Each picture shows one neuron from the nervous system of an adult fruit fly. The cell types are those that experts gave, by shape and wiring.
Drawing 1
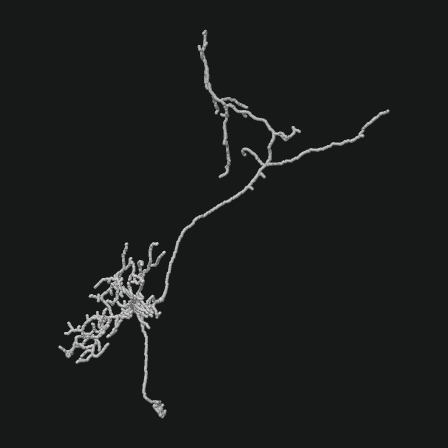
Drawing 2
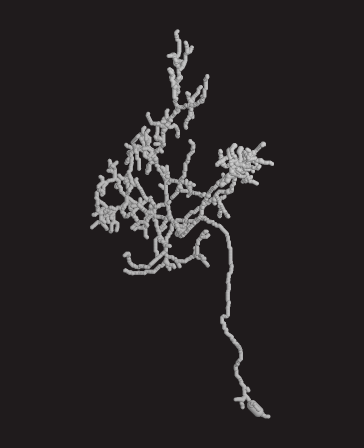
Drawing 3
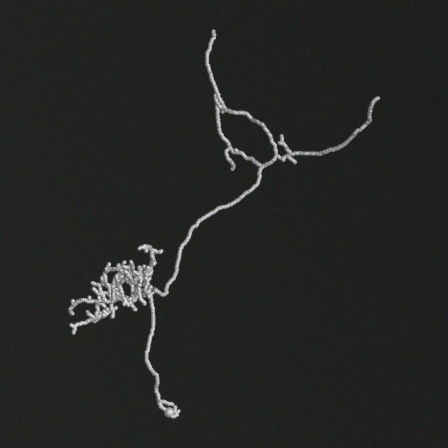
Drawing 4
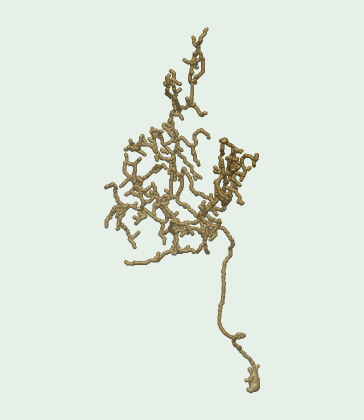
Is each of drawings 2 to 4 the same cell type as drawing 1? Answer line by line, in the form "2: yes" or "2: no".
2: no
3: yes
4: no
